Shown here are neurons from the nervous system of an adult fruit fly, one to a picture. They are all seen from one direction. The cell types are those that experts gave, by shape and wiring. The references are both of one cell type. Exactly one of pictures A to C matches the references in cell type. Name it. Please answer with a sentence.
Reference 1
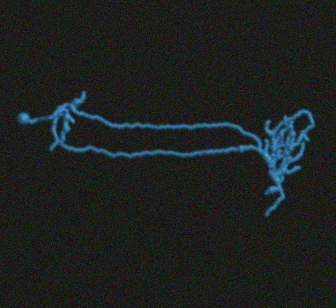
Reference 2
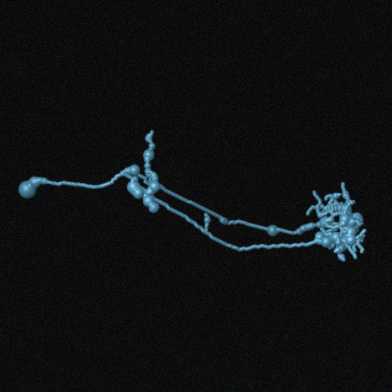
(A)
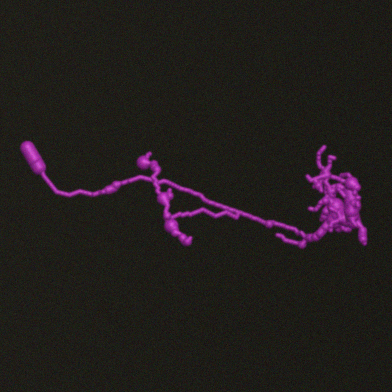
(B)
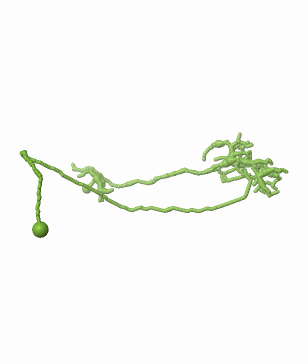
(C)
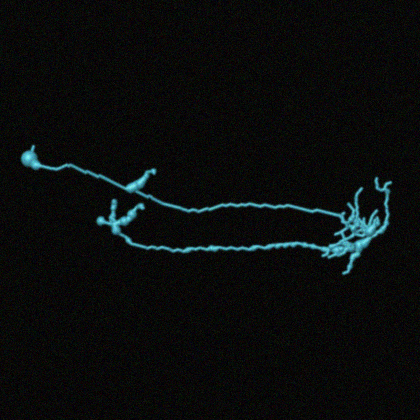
The neuron in picture A is of the same cell type.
